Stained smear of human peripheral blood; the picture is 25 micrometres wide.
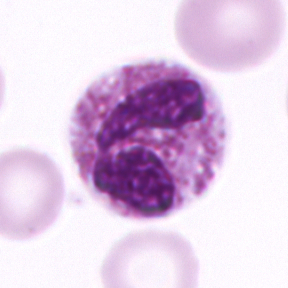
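Eosinophil in a stained smear of human peripheral blood: the nucleus is split into two separate lobes, the upper one elongated and the lower one rounder. The chromatin is dark purple and coarsely clumped, and you won't find nucleoli in either lobe.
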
